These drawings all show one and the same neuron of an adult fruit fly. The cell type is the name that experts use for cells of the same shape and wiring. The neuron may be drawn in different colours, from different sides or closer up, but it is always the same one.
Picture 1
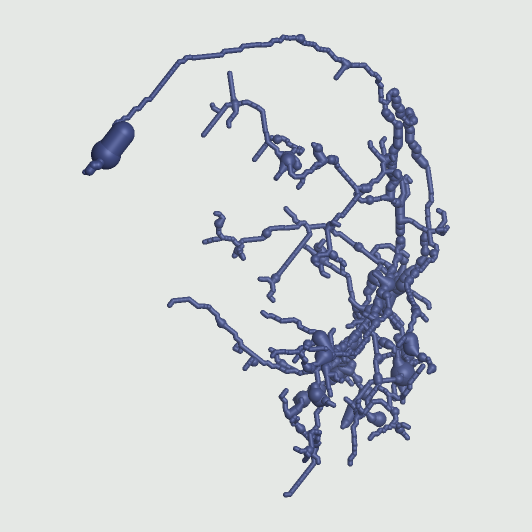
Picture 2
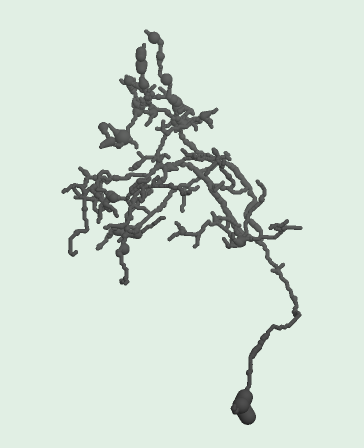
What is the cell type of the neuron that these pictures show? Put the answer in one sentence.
The cell type is CB3233.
